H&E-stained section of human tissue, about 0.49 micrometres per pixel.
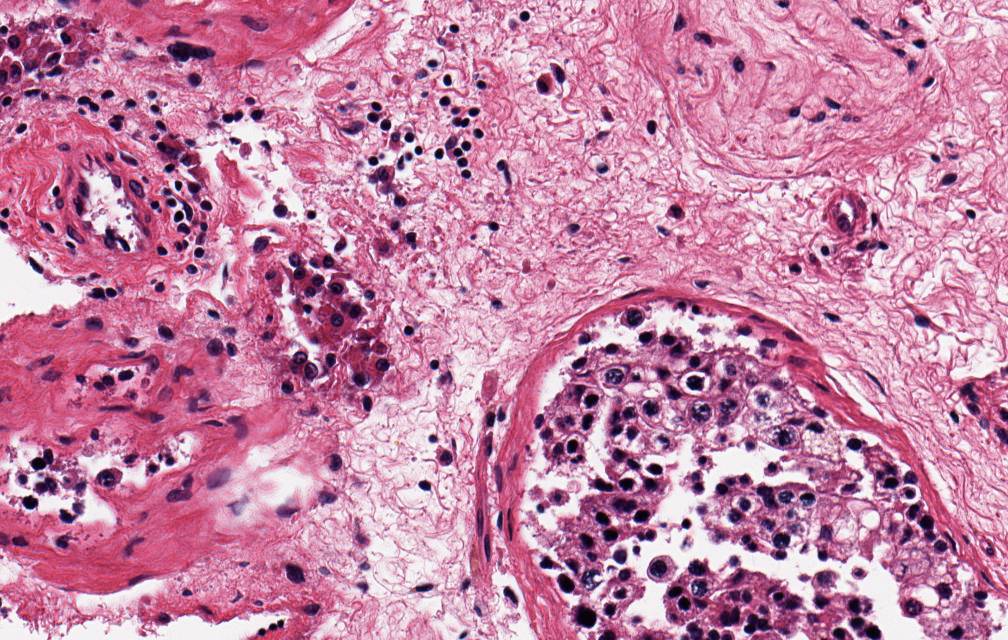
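Testis. Layout: rounded and elongated structures with pink fibrous walls along left edge and lower right, in loose stroma filling centre and top. Left structures: thick, wavy, deeply pink fibrous walls. Lower right structure: many small, very dark round nuclei mixed among larger cells. Stroma, right of upper half: small vessel, narrow lumen, ring of spindle cells.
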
